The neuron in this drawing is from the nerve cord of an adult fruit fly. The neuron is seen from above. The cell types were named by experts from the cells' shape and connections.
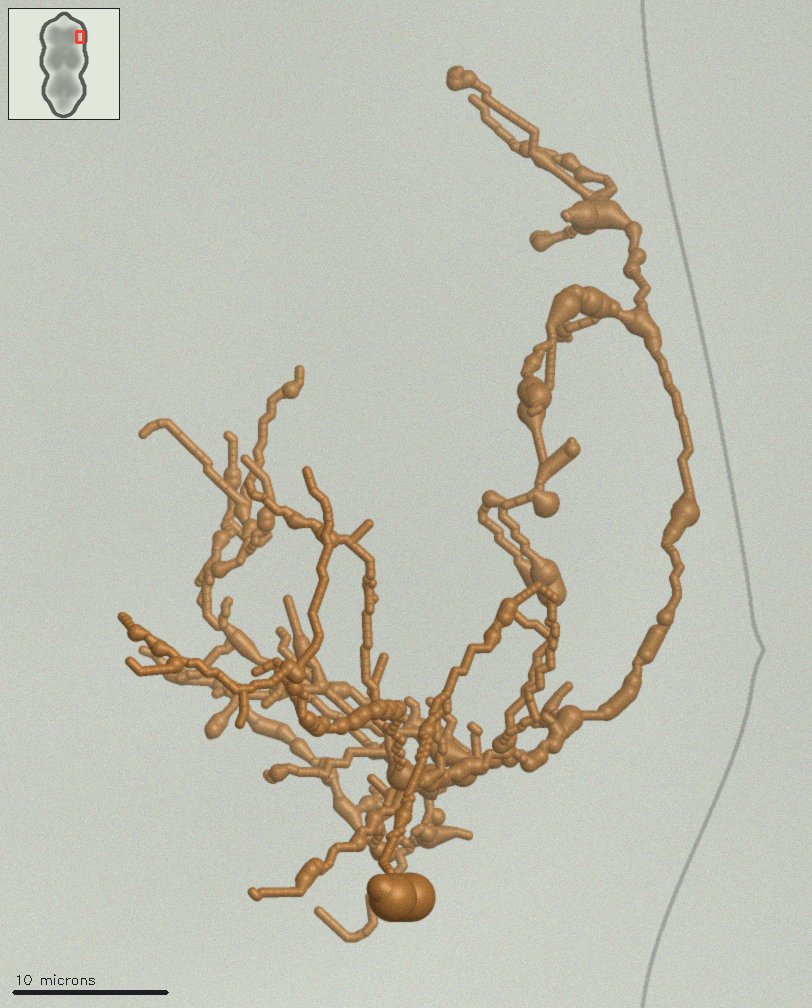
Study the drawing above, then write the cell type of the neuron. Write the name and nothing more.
IN19A102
